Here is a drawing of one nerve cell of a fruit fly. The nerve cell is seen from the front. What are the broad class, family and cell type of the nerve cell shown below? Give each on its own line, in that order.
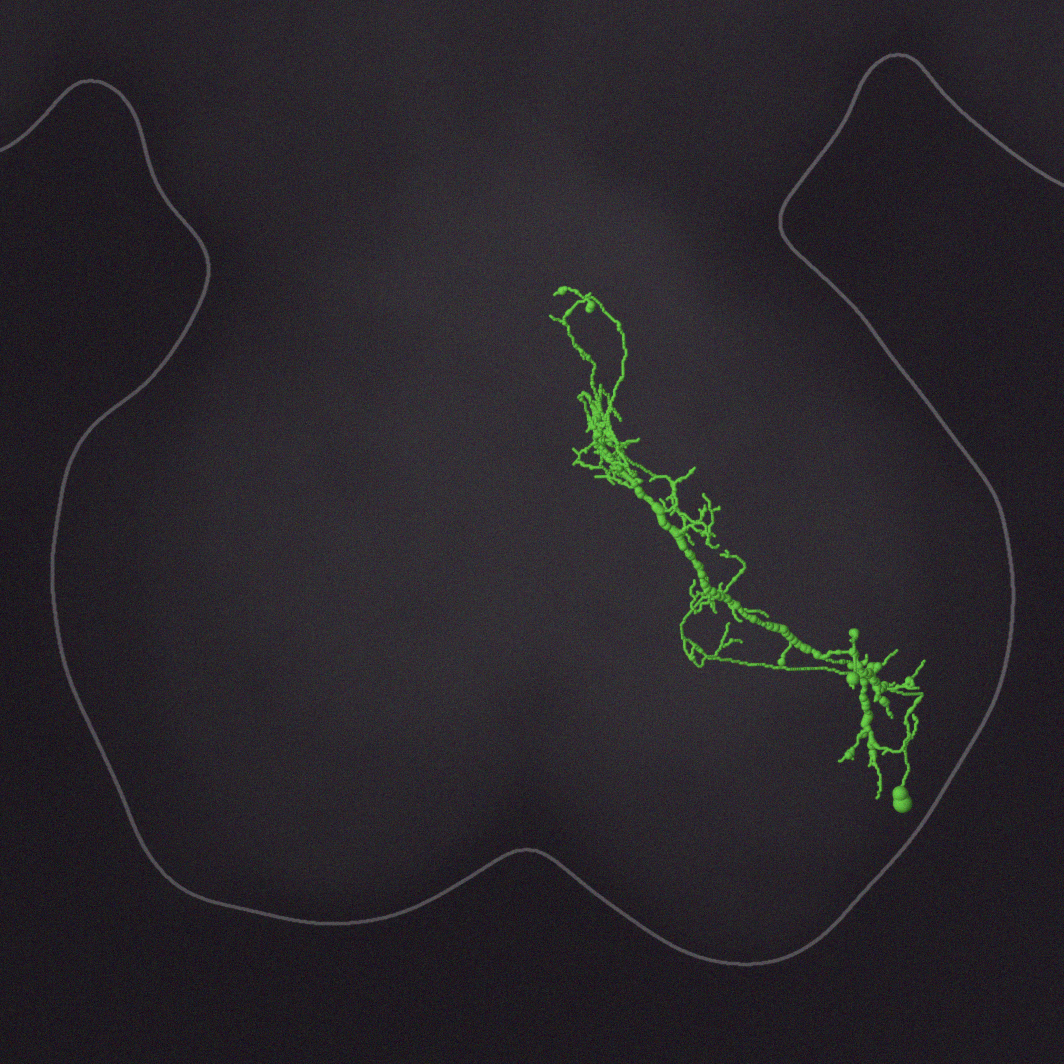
nerve-cord intrinsic neuron
hemilineage 21A
IN21A063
